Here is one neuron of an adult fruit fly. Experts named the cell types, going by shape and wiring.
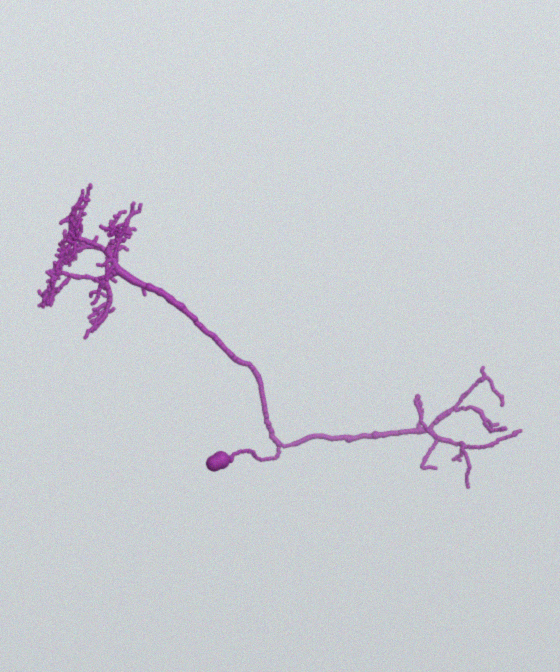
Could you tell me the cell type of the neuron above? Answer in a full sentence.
The cell type is LC4.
